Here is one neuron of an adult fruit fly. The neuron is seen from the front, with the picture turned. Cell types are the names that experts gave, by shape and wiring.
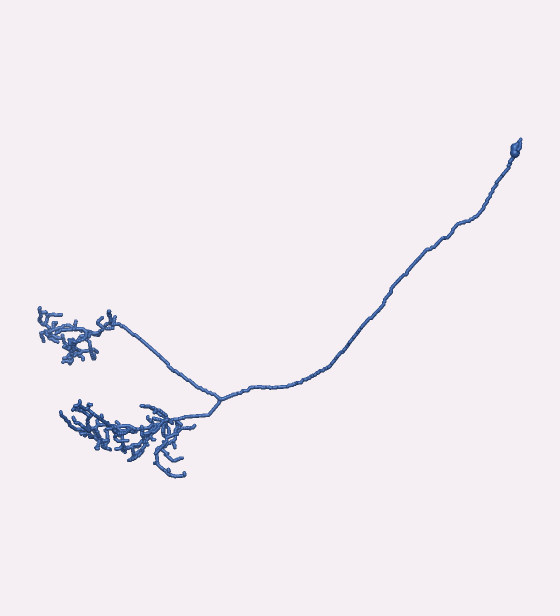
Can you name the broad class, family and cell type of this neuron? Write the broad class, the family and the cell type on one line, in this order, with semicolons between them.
central-brain intrinsic neuron; hemilineage DM1_antero_ventral; SAD079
